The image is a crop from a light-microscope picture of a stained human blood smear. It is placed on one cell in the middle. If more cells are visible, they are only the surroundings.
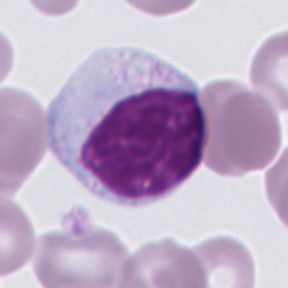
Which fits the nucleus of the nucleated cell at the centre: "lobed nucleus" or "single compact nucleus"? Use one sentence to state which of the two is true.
The nucleus is neither lobed nor band-shaped but one compact round, oval or kidney-shaped mass.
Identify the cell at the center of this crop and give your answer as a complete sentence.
The cell sitting right in the middle is a large granular lymphocyte.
